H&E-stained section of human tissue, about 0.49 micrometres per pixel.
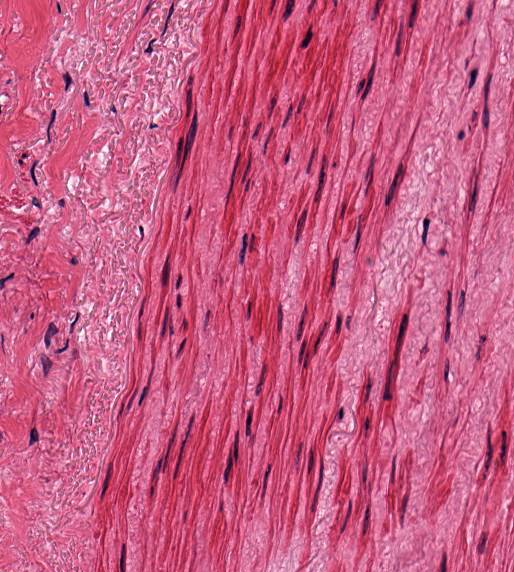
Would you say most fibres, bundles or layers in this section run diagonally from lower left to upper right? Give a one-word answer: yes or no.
Yes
